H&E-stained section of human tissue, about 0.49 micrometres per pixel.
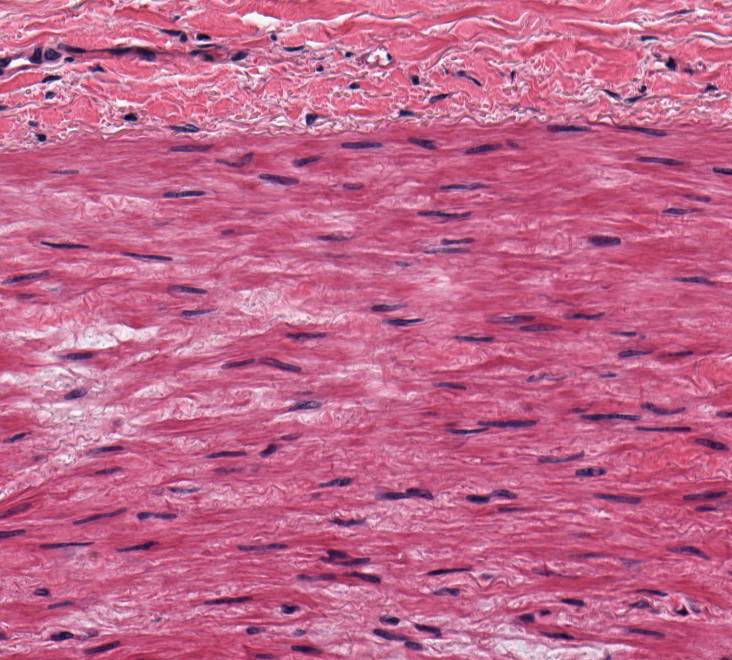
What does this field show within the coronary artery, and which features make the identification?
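Point one, the name: tunica media. Next, a thick smooth muscle band fills the lower four-fifths. Then the cells: parallel, mainly horizontal, with elongated, cigar-shaped, dark purple nuclei and pink cytoplasm without cross striations.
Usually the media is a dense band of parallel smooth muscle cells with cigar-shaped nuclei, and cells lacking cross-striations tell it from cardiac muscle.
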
